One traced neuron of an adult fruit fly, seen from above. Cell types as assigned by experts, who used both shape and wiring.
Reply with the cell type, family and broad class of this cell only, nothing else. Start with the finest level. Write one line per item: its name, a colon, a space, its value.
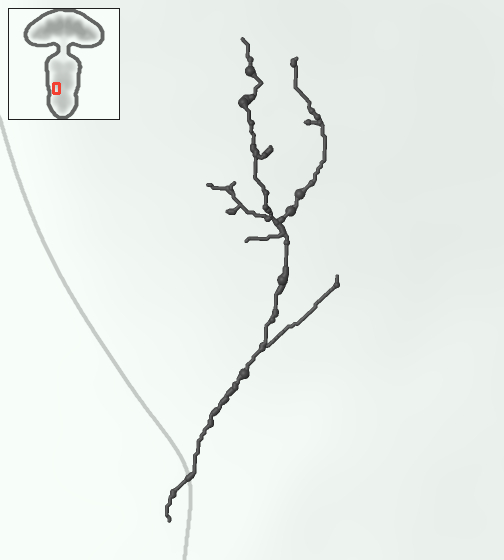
cell type: SNta38
family: class mechanosensory tactile
broad class: sensory neuron entering the nerve cord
